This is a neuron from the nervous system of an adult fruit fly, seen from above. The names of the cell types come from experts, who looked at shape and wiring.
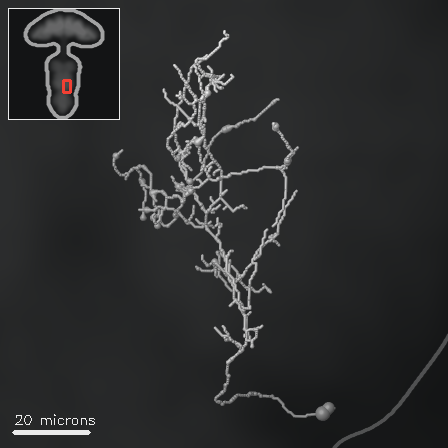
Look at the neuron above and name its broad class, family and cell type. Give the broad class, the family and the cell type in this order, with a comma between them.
nerve-cord intrinsic neuron, hemilineage 20A.22A, IN20A.22A084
